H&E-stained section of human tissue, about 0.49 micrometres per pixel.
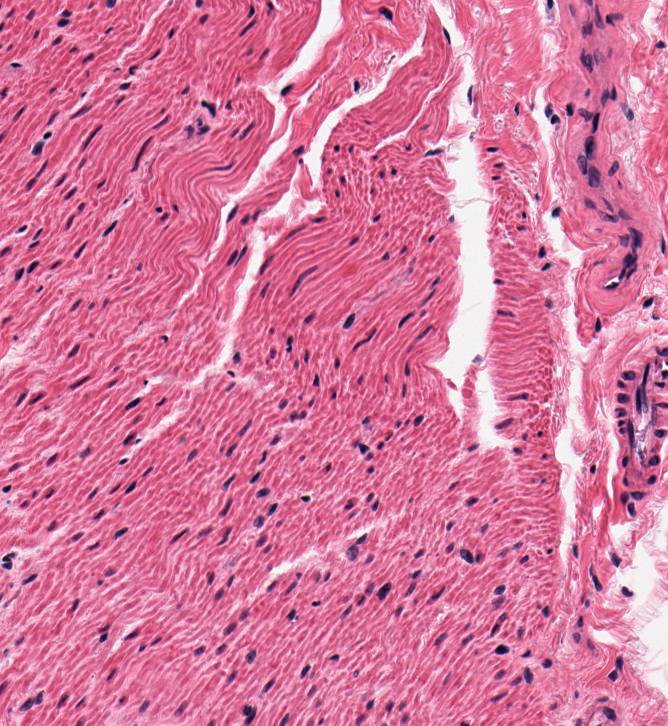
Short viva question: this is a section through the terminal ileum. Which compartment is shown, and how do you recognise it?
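What you're looking at here is smooth muscle. Notice how nearly the whole field is built from closely packed eosinophilic spindle-shaped cells gathered into bundles.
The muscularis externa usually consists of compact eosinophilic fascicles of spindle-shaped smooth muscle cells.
Now look at the nuclei: dark, elongated and cigar-shaped, lying scattered along the length of the cells.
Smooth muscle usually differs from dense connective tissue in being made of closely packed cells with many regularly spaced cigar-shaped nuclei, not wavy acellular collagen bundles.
Only scant connective tissue lies between the bundles, and no fat cells appear anywhere.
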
